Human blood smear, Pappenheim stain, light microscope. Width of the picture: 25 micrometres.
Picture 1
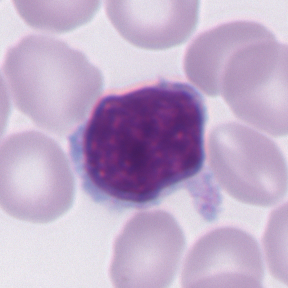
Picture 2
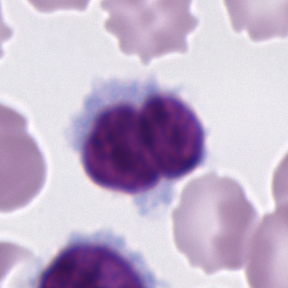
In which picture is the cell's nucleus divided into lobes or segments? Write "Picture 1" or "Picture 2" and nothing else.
Picture 2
